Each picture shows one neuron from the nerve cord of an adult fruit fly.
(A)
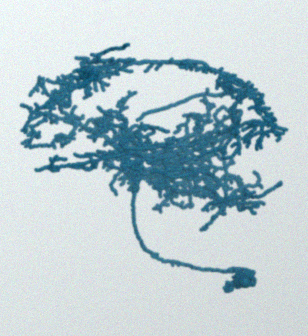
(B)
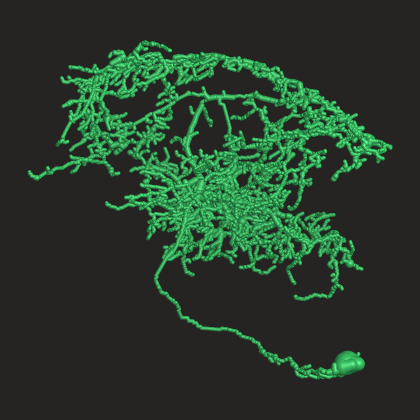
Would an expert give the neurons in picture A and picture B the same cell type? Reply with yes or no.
yes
